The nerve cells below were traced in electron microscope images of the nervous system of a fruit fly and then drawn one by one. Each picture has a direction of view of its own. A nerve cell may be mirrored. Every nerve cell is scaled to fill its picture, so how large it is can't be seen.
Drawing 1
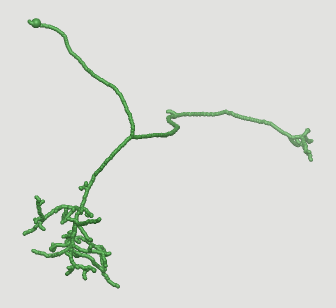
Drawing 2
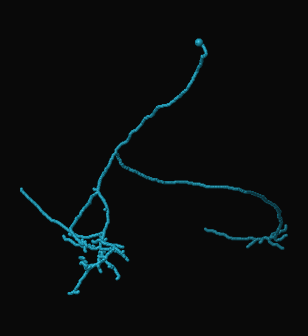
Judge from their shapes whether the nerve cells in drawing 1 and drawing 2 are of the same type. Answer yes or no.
no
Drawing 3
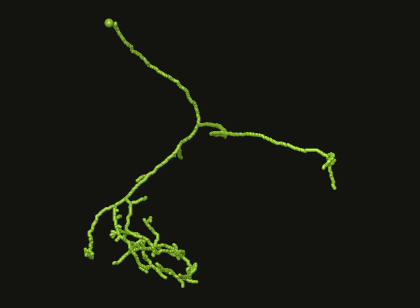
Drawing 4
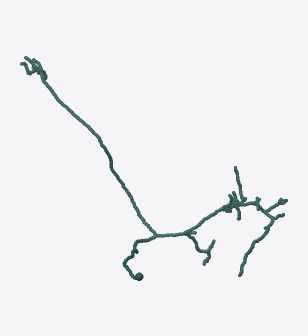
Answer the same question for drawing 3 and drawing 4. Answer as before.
no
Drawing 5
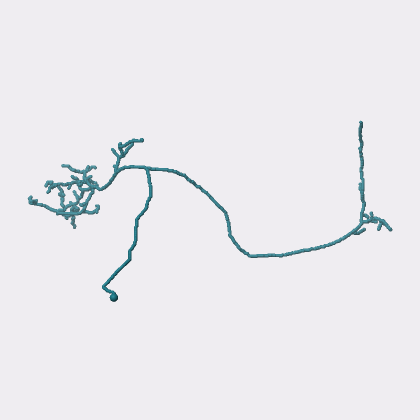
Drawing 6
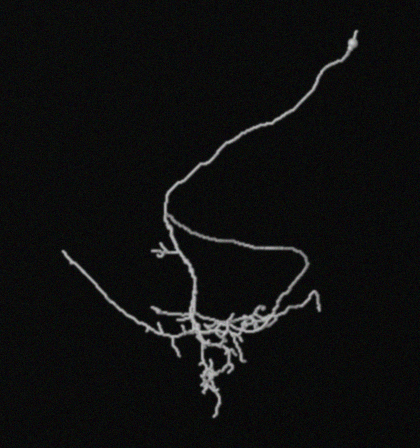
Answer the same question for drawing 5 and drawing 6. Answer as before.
yes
